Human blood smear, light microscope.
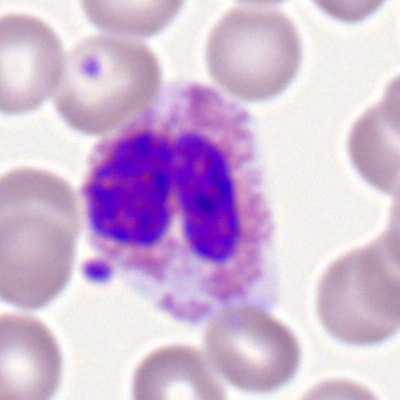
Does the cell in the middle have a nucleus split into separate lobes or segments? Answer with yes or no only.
Yes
